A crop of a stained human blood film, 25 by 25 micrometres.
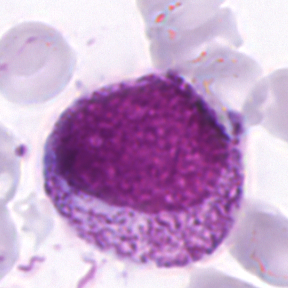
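Promyelocyte, centre of a stained peripheral blood smear. Its nucleus occupies the upper part of the cell, with the cytoplasm mostly below it as a broad crescent. The cytoplasm is packed with dark purple granules. A paler band hugs the lower edge of the nucleus.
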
